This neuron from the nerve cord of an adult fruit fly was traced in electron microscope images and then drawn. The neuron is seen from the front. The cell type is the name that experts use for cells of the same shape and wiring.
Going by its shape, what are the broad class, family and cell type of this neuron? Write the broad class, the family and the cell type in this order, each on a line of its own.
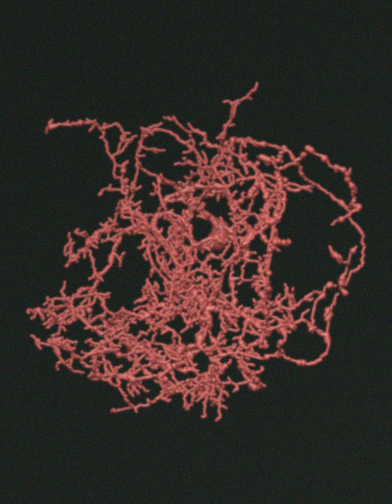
nerve-cord intrinsic neuron
hemilineage 03A
IN03A014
